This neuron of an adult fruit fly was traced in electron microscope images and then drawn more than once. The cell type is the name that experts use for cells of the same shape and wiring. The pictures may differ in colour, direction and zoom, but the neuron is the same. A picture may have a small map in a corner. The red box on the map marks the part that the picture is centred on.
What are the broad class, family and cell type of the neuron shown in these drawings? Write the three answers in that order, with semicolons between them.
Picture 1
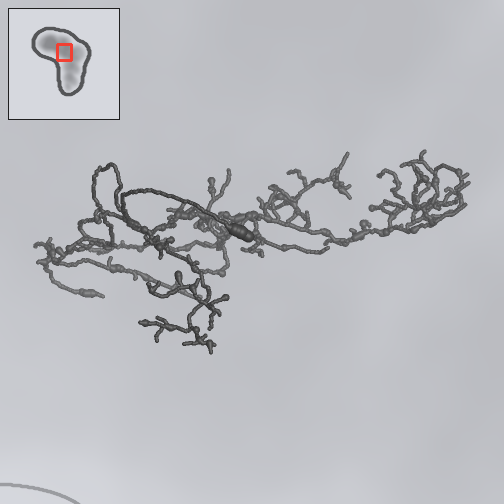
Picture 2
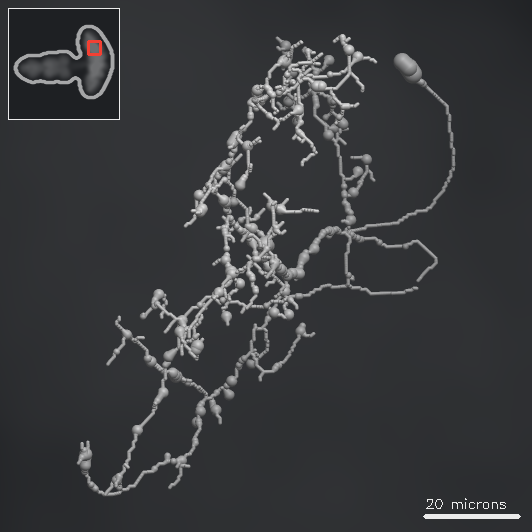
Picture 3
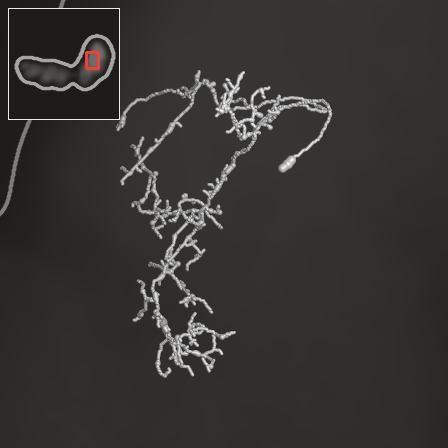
central-brain intrinsic neuron; hemilineage SLPad1_anterior; PVLP009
